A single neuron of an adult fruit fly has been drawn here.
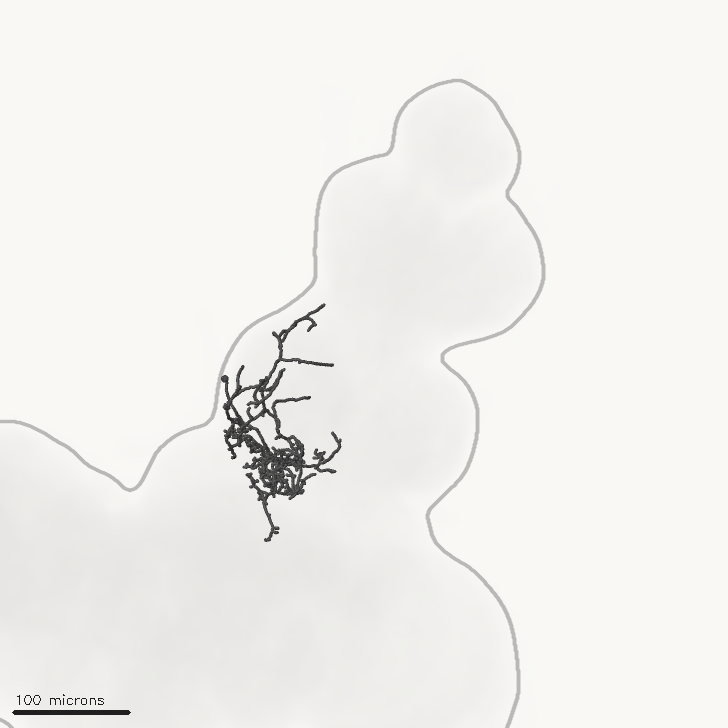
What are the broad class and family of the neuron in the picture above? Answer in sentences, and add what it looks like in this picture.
Its broad class is nerve-cord intrinsic neuron. Its family is hemilineage 17A. From top to bottom in the picture it spans about 200 microns. As drawn here it is taller than it is wide.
